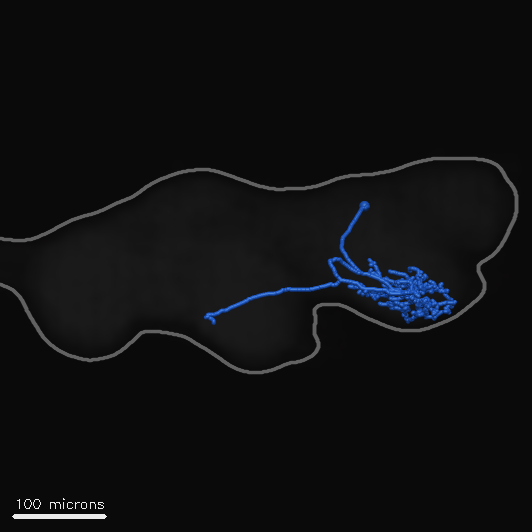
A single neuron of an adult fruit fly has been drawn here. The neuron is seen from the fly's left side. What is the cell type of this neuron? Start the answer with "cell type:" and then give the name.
cell type: IN23B056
